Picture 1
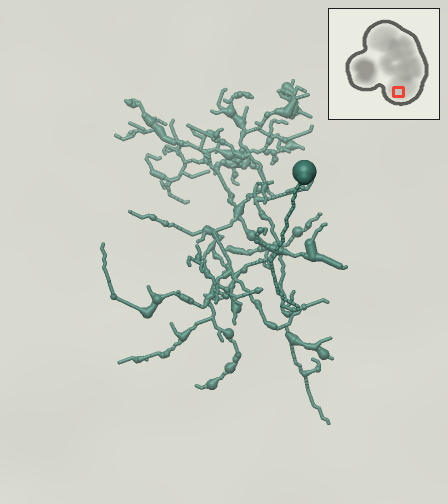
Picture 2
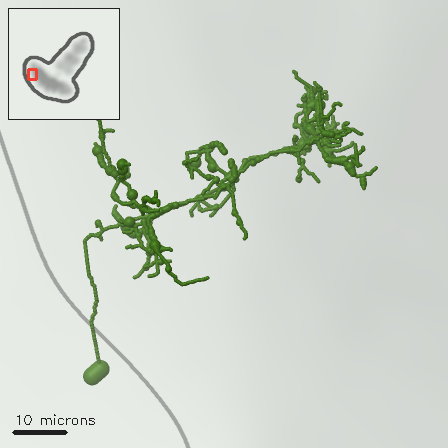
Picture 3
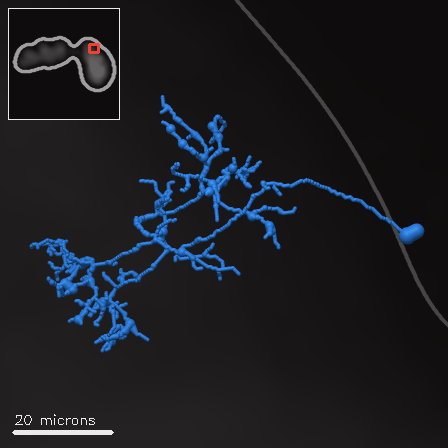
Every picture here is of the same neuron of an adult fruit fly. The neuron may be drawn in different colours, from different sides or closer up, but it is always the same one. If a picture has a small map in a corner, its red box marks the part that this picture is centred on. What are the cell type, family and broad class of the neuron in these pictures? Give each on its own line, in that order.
Mi14
Mi
optic-lobe intrinsic neuron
